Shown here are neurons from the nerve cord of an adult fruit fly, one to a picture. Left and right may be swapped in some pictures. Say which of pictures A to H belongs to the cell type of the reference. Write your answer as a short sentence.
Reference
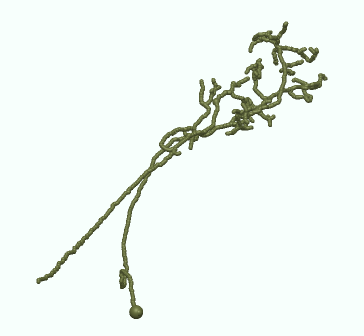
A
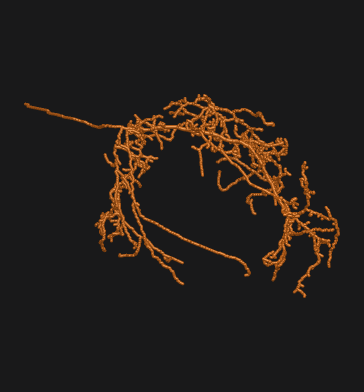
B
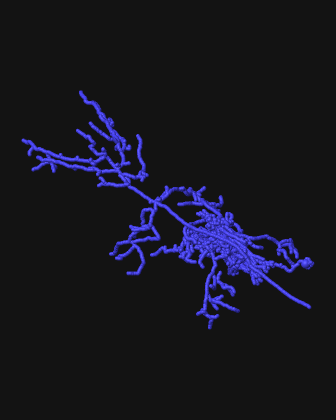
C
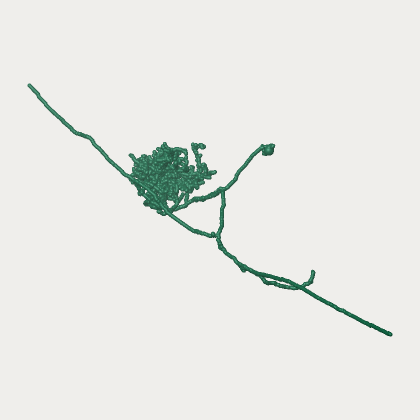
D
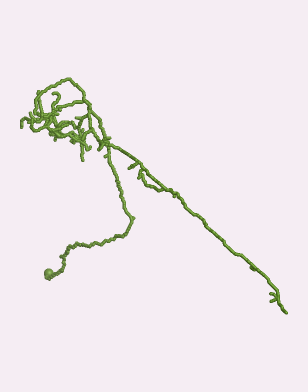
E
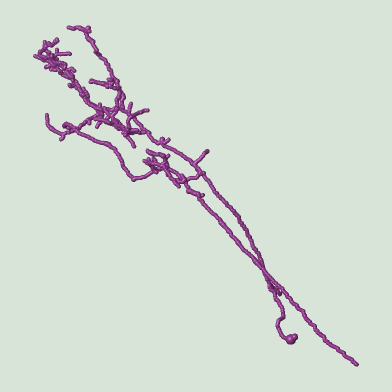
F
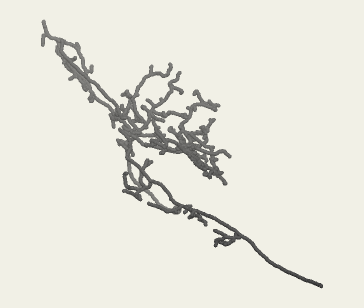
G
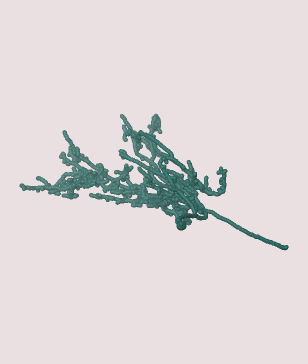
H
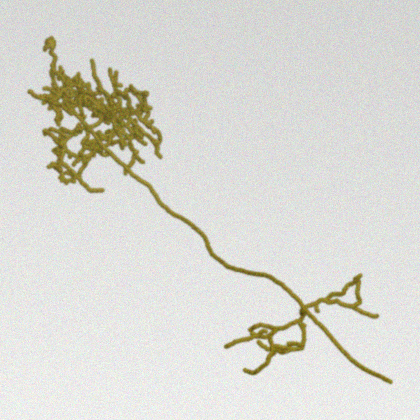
Picture E is of the same cell type.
